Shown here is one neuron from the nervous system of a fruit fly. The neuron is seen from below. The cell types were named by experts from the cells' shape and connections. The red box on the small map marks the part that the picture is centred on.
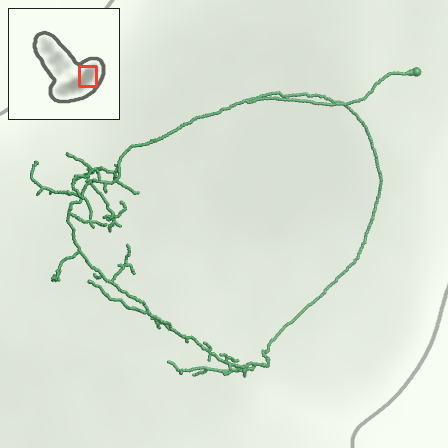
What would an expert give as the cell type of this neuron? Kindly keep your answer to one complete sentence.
The neuron is categorized under cell type WED040_a.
